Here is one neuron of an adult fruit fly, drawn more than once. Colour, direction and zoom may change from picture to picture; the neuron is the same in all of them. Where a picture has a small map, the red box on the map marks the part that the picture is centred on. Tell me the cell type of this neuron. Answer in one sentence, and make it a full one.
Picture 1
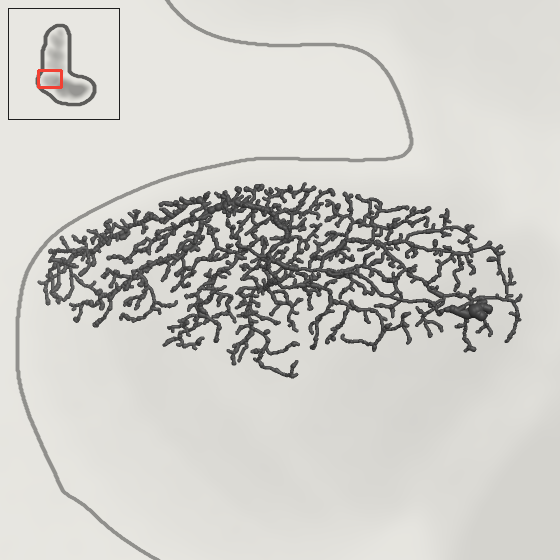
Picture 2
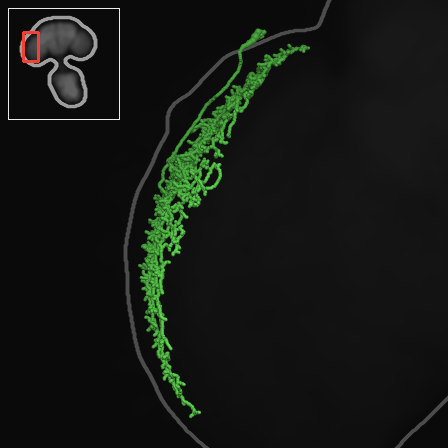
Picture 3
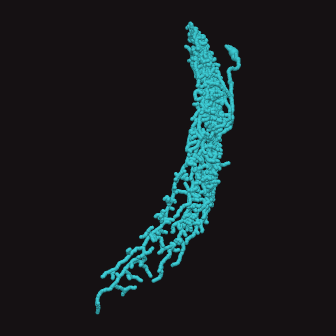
The cell type name for this neuron is Dm19.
